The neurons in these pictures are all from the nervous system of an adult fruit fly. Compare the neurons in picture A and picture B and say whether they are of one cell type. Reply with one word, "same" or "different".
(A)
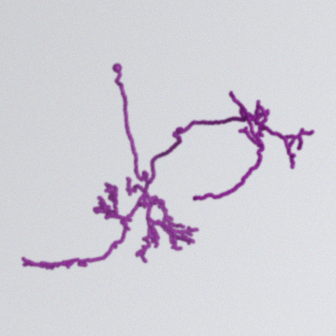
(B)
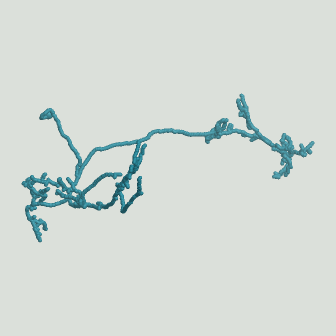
different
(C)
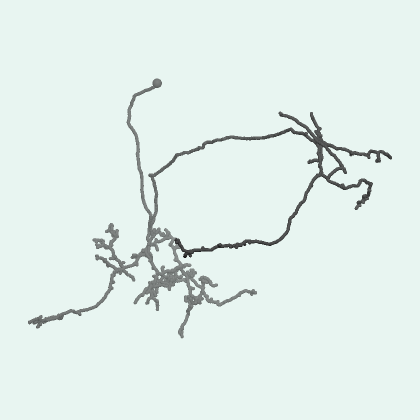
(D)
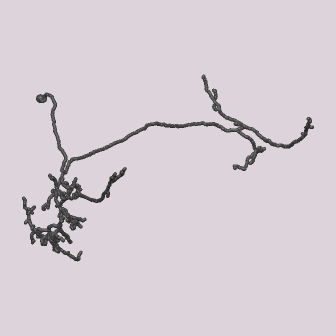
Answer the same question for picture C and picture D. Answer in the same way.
same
